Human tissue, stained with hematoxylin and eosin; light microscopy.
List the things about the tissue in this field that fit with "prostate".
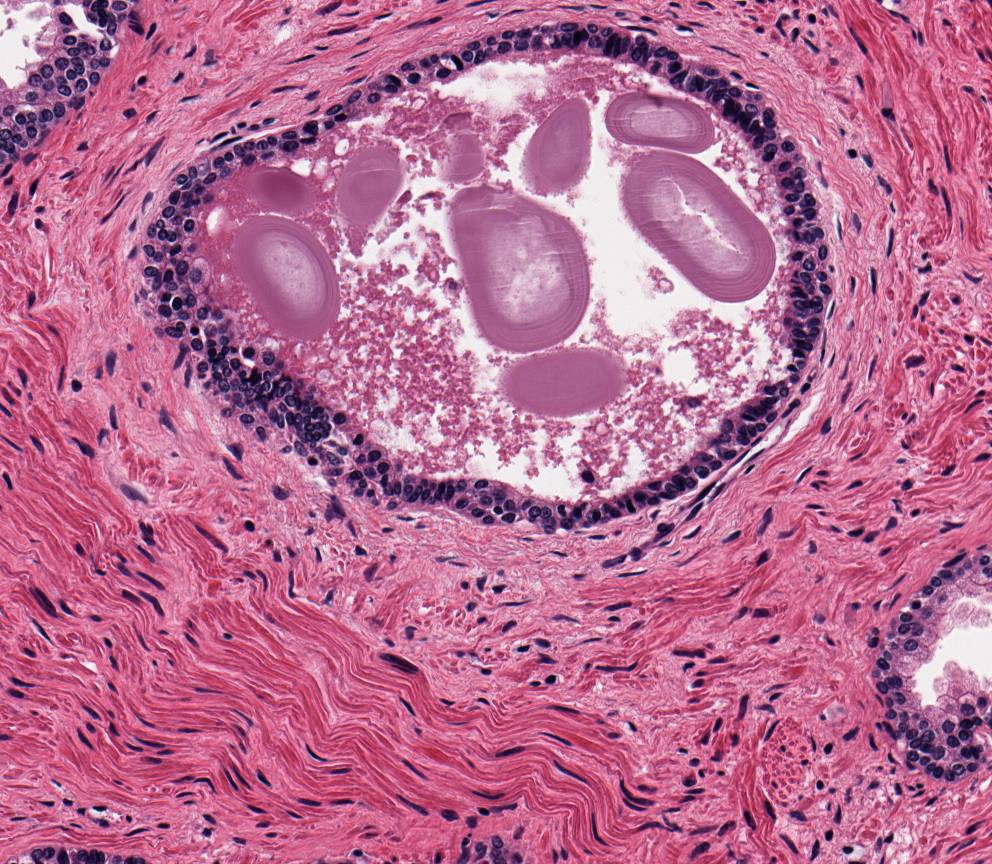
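Looking at this prostate field, I see that the lumen of the large gland holds several oval pink bodies with concentric lamination.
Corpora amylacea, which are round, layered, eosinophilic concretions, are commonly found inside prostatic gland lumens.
Being layered and pink, these bodies agree with that. The gland itself, though, is one large oval with a wide lumen, occupying the upper middle of the field.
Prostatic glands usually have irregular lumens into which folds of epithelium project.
An oval outline like this one is not that irregular shape. Its lining is a band of crowded, dark, rounded nuclei with scant cytoplasm. And right around it, the stromal fibres run concentrically, parallel to its outline.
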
